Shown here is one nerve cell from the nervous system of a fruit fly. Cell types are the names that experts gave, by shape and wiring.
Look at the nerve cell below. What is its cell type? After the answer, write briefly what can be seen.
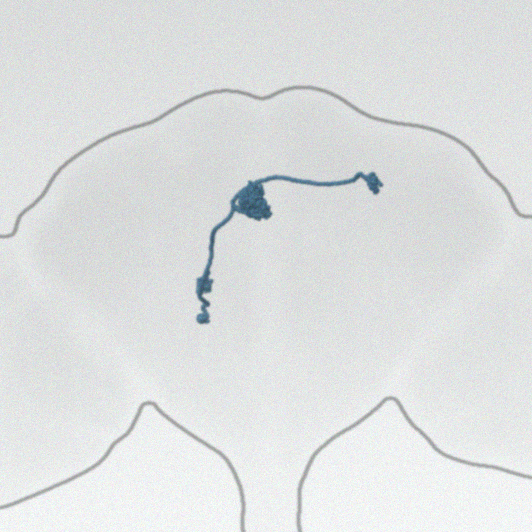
The cell type is EPG. Its broad class is central-brain intrinsic neuron. It is in the brain and does not reach the nerve cord. The cell body is in the middle of the picture.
